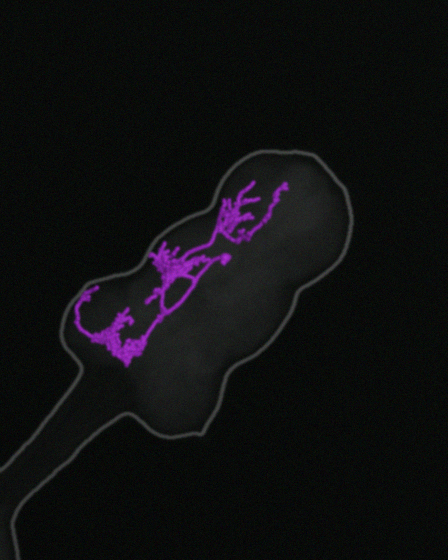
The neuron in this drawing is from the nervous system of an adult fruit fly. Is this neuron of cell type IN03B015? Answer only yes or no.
yes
